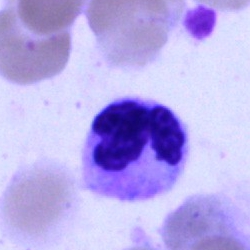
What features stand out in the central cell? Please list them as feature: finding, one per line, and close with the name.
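Outline: smooth and round.
Nucleus: split by a deep cleft into a larger left part and a smaller right part.
Position: nucleus in the upper part of the cell, with a wider band of cytoplasm below it.
Cytoplasm: pale lilac-pink.
Name: segmented neutrophil.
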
